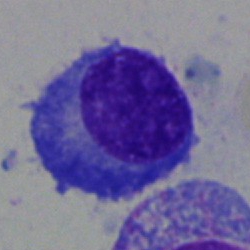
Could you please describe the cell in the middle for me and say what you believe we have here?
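Roughly round in shape, the cell has a ragged, irregular edge. Small knob-like projections stick out from its surface. The nucleus lies off-centre, pushed toward the upper right. Cytoplasm just left of the nucleus is paler than elsewhere. This is a plasma cell.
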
